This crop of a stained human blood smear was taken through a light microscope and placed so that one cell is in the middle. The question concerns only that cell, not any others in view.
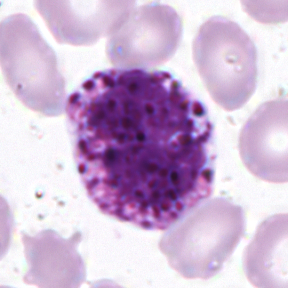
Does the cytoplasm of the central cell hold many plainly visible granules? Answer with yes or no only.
Yes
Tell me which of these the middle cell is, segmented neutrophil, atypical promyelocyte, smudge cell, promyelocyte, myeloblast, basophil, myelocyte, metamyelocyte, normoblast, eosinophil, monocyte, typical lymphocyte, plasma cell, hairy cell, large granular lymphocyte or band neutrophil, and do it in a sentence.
The cell marked by its central position in the crop is a basophil.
